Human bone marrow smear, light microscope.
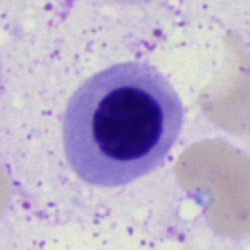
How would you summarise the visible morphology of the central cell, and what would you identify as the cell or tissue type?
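I notice the nucleus sitting slightly off-centre toward the upper right, so the cytoplasm is wider on the lower left. That cytoplasm is a moderate rim of pale lilac-blue, with no granules and no vacuoles. So this is an erythroblast.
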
